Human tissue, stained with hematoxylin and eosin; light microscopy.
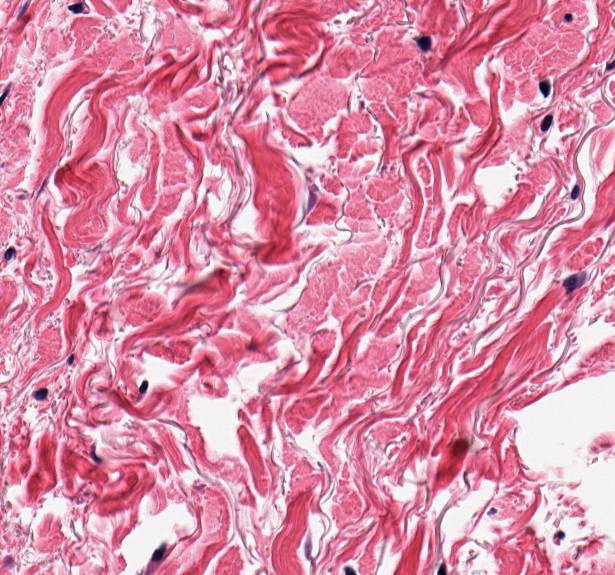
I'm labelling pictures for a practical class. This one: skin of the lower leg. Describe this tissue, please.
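Wavy eosinophilic fibre bundles fill the whole field, running in many directions, not one. Bundles seen along their length: many thick, wavy, deep pink. Nuclei sparse, small, dark, mostly elongated, lying singly between bundles. No epithelium present.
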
